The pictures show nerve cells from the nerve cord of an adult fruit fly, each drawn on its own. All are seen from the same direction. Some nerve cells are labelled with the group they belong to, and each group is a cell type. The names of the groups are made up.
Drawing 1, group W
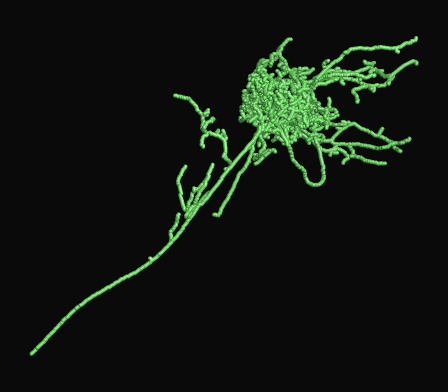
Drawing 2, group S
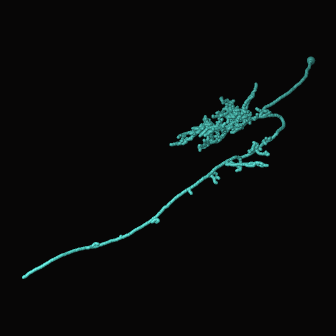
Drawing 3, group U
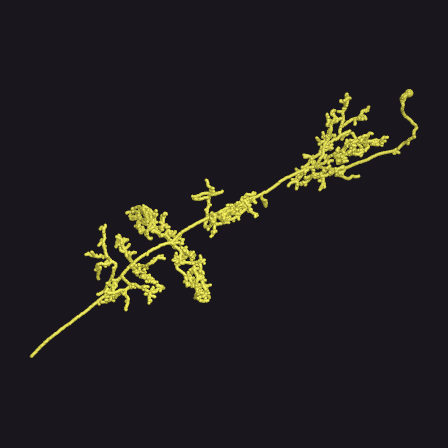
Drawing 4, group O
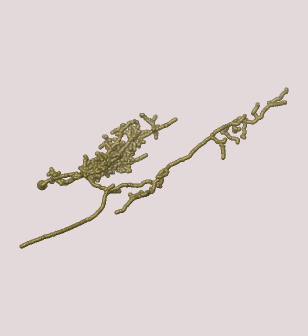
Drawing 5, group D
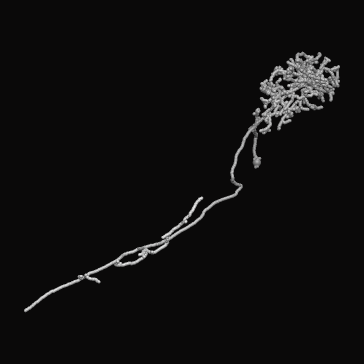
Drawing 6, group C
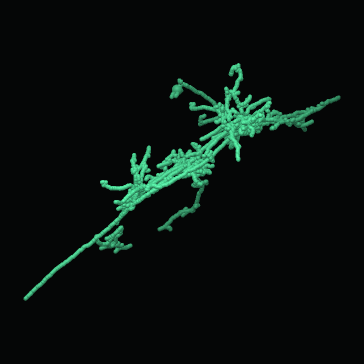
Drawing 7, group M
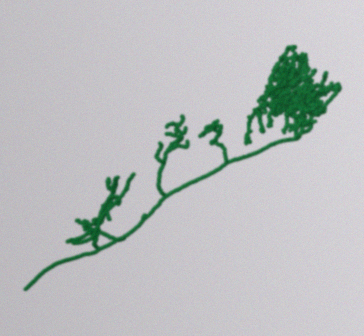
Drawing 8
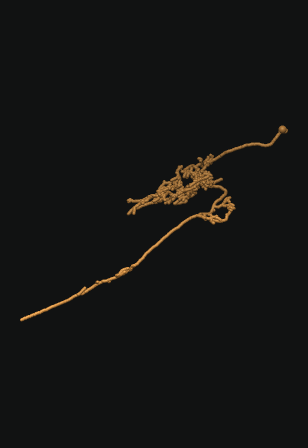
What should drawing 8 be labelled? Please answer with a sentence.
It belongs to group S.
